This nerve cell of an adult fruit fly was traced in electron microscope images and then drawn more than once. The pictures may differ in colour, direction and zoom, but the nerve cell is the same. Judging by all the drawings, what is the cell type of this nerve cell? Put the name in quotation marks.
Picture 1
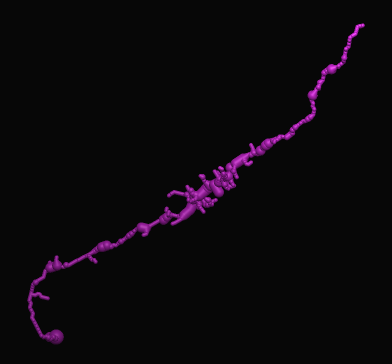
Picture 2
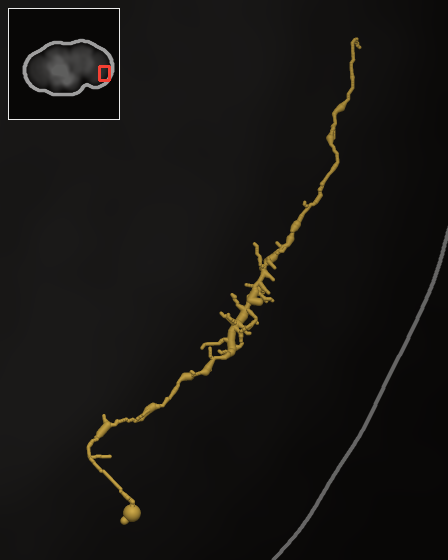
"Dm3b"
